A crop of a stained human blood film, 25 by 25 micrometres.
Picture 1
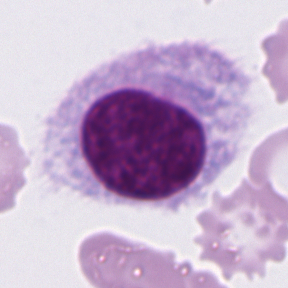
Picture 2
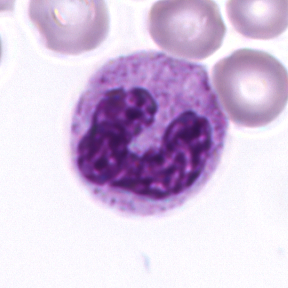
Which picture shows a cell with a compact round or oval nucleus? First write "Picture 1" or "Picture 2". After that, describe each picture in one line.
Picture 1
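What picture 1 shows: The nucleus is oval with a smooth, unlobed outline.
What picture 2 shows: The nucleus is horseshoe-shaped with its open side facing upward.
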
